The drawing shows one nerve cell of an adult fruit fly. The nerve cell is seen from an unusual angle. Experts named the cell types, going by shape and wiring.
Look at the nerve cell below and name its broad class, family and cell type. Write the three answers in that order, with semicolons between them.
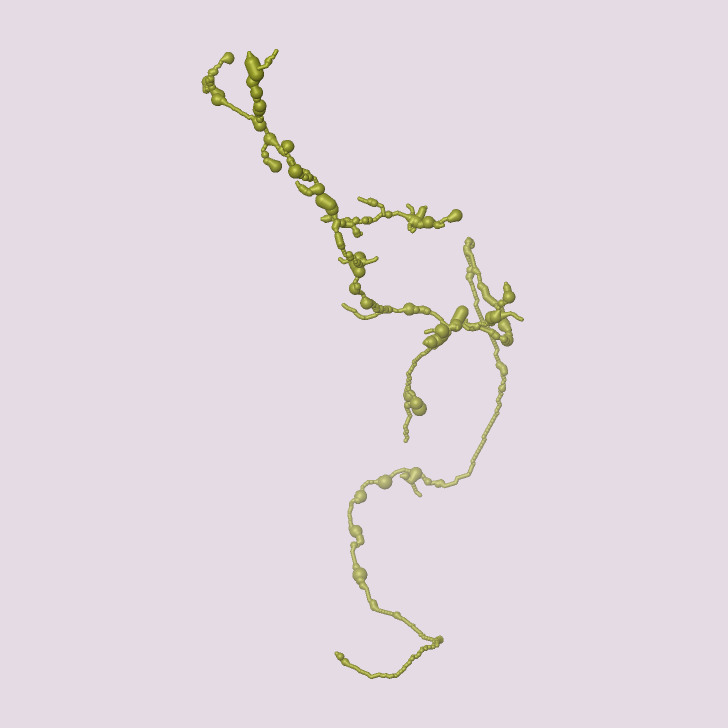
sensory neuron entering the brain; class gustatory; PhG7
